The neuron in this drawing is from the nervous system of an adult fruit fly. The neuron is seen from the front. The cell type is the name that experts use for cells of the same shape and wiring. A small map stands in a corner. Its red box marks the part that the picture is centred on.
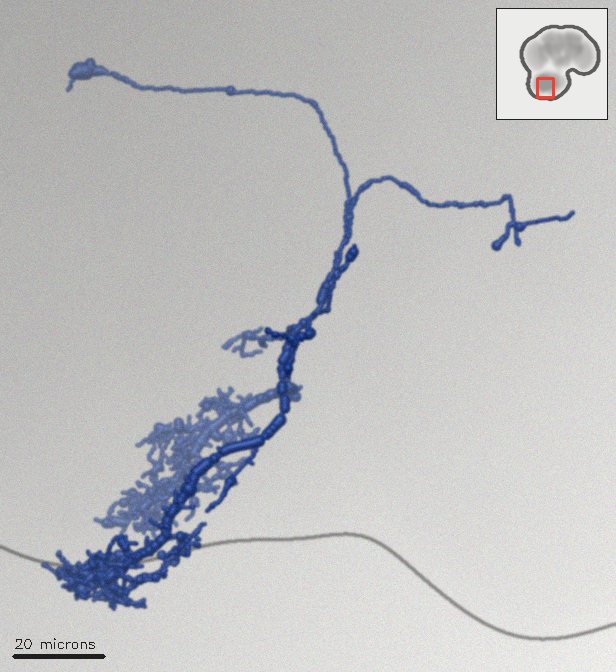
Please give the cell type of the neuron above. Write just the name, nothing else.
IN23B031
